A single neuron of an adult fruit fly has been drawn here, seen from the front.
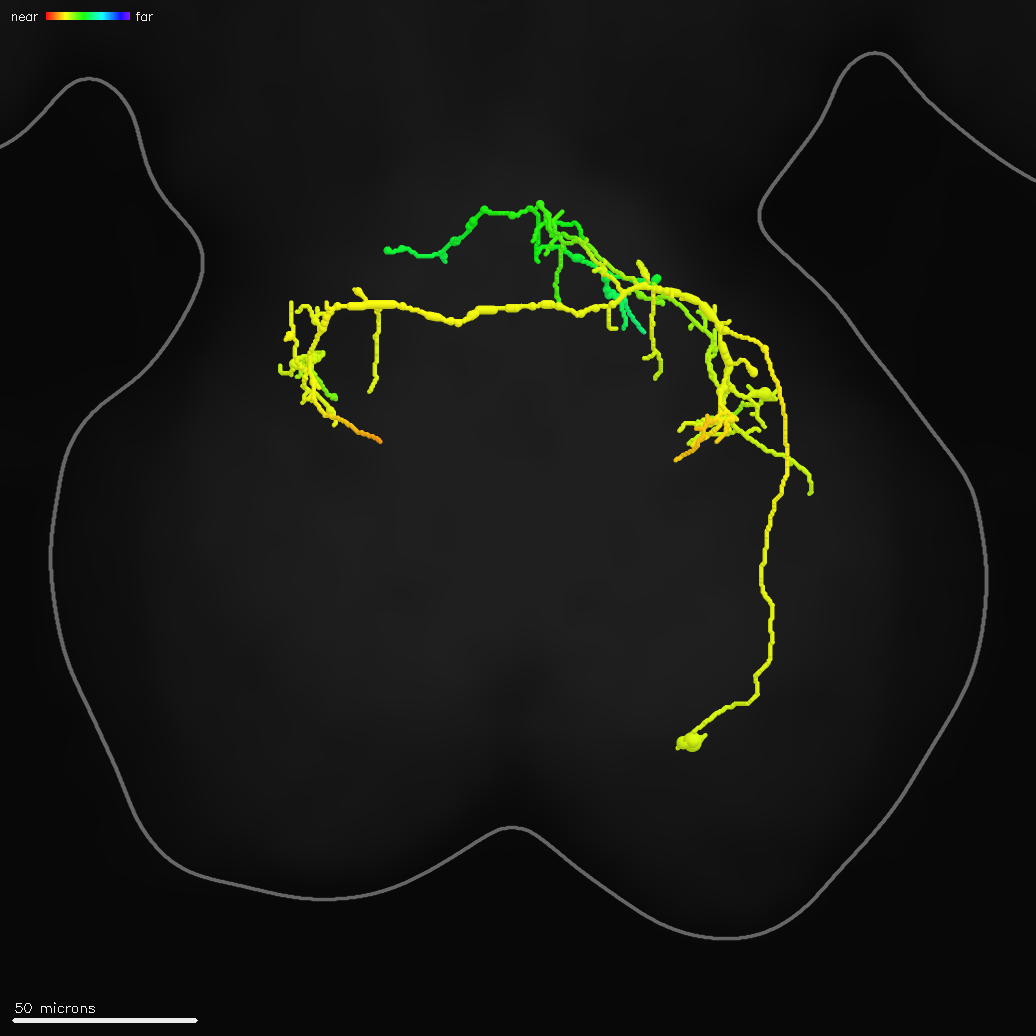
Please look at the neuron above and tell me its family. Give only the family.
hemilineage 12A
